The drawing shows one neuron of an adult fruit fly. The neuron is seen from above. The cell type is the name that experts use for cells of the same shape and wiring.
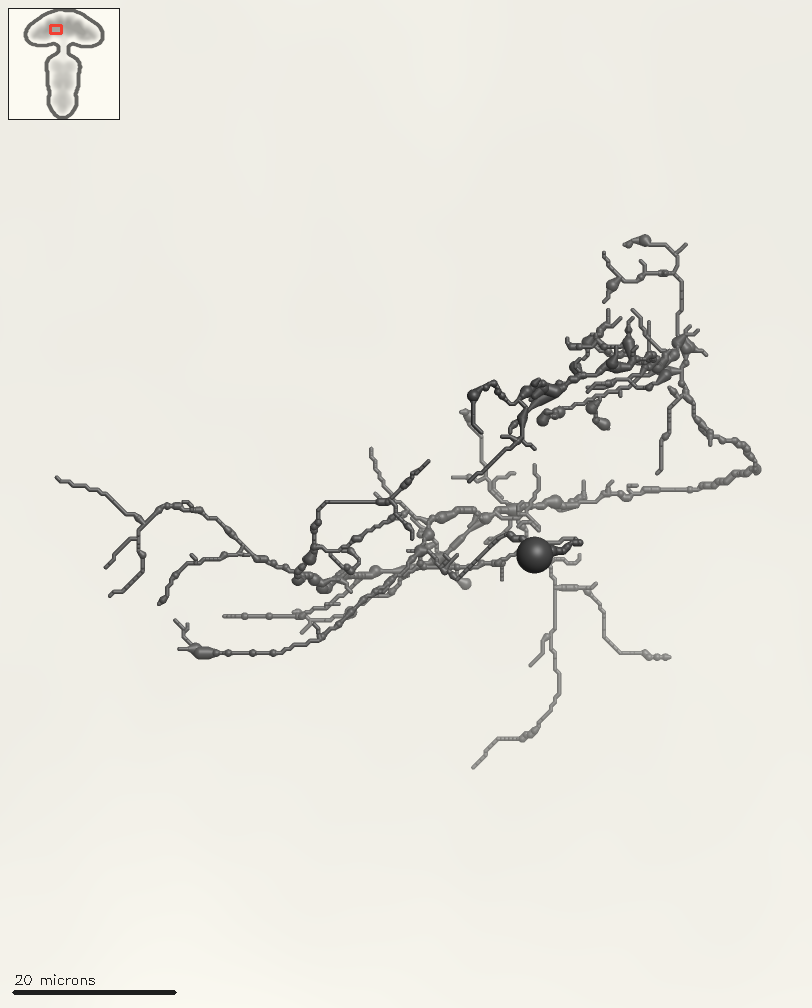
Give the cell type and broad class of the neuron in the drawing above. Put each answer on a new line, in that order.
CB3541
central-brain intrinsic neuron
